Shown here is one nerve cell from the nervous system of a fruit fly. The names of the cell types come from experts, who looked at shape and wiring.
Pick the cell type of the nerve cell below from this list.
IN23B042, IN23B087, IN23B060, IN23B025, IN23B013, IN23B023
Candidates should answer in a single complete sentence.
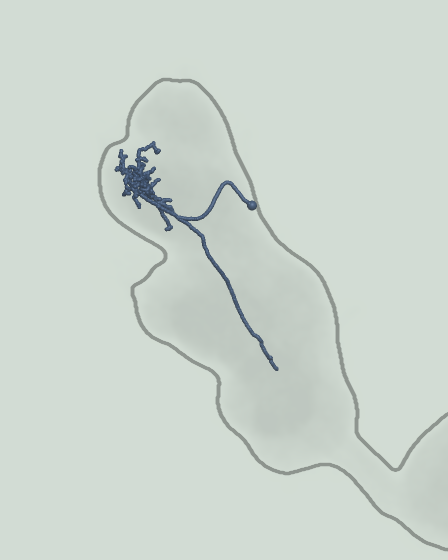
The nerve cell here is of the cell type IN23B087.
